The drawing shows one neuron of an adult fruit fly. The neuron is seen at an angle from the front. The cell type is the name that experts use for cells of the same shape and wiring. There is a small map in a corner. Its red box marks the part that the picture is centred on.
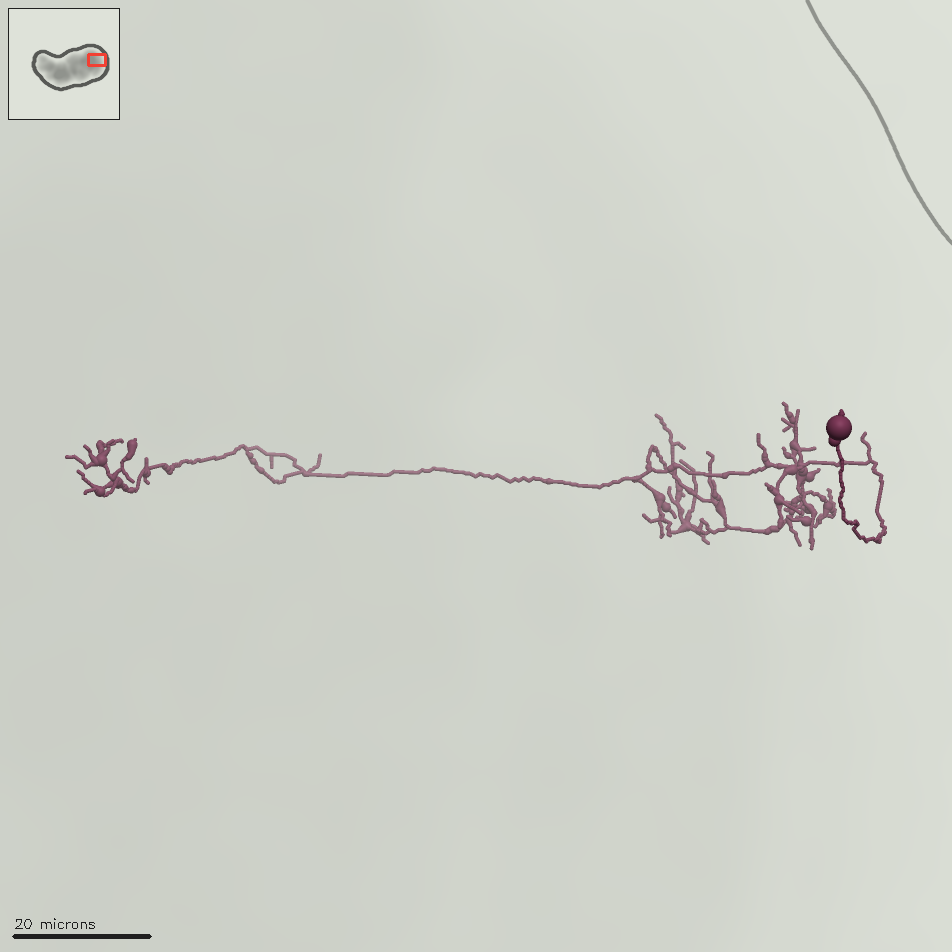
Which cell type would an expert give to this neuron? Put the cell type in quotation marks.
"TmY10"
